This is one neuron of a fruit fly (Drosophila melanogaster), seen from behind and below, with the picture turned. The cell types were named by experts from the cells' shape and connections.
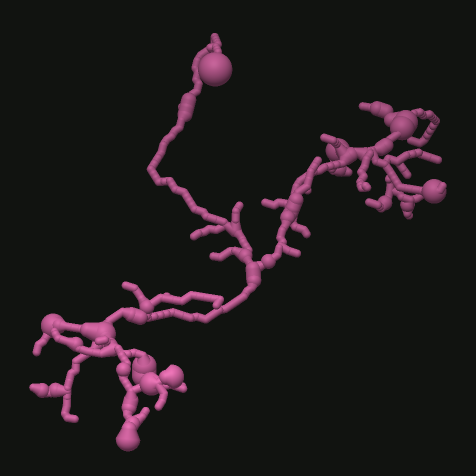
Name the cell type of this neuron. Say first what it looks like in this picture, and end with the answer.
The cell body is at the top of the picture. In this view it is about as wide as it is tall. This is an optic-lobe intrinsic neuron. Its cell type is Mi2.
